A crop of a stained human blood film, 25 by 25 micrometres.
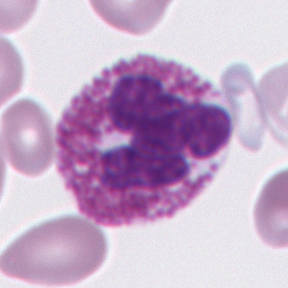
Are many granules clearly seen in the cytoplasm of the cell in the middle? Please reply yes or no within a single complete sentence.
Yes, there is a large number of visible granules in the cell's cytoplasm.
